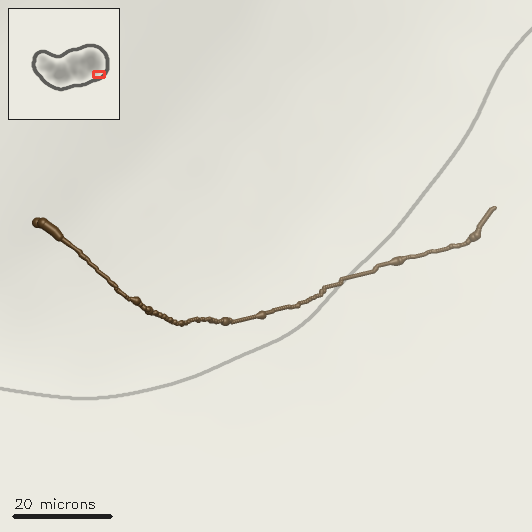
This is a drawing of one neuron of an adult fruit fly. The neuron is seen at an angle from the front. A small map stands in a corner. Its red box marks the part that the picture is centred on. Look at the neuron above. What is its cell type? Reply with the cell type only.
R7y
